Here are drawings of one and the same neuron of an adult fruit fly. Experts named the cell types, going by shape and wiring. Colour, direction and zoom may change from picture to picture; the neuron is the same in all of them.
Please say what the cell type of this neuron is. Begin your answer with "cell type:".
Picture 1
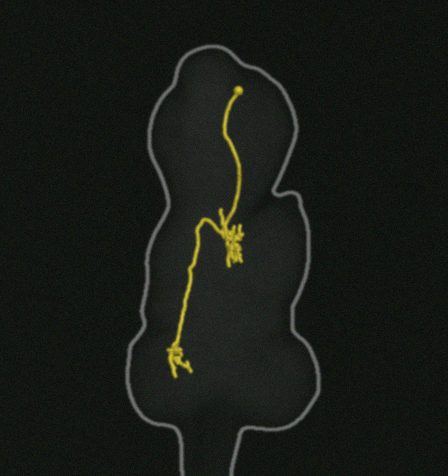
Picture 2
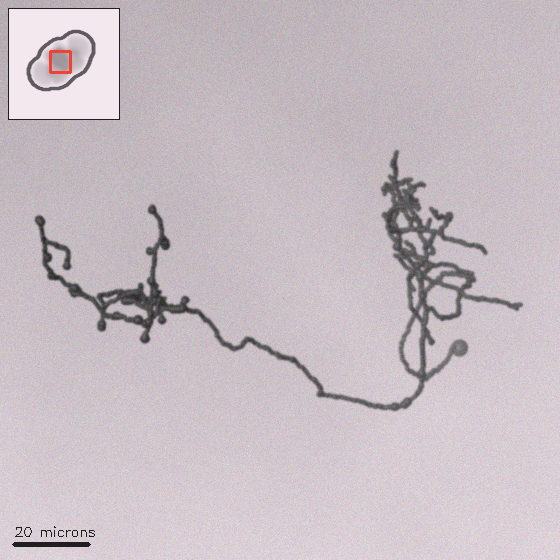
cell type: IN06A083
